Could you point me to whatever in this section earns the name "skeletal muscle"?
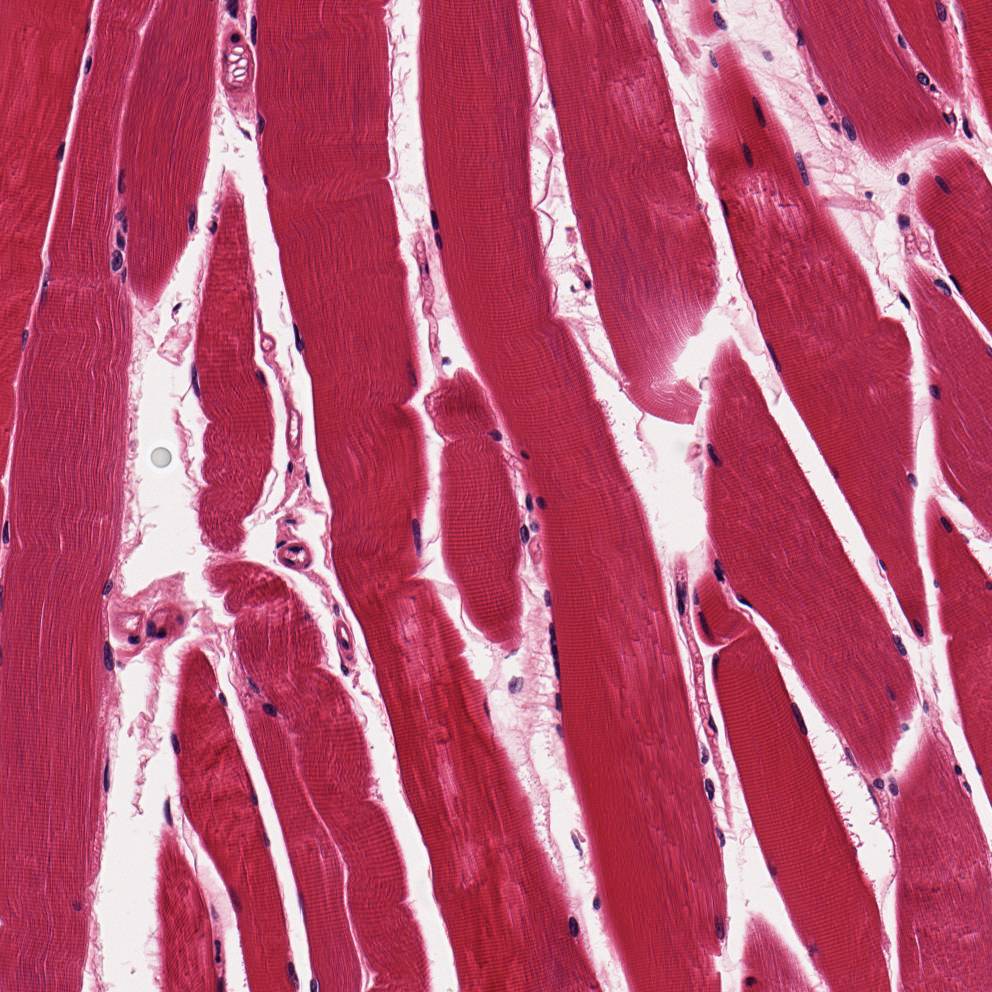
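Long, parallel muscle fibres fill the field, running from top to bottom and leaning slightly toward the lower right. Each fibre is a separate, unbranched cylinder that does not join its neighbours.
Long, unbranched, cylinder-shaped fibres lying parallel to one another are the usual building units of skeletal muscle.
The fibre nuclei are dark, flattened ovals placed at the edges of the fibres, not in their centres.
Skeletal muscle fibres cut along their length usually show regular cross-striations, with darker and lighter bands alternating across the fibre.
In this section the fibre cytoplasm stains a deep, even red with eosin.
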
